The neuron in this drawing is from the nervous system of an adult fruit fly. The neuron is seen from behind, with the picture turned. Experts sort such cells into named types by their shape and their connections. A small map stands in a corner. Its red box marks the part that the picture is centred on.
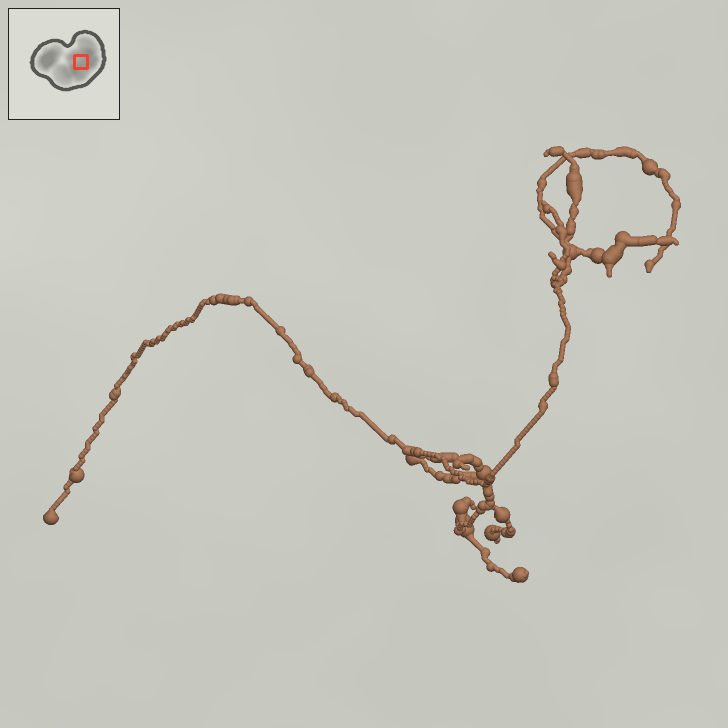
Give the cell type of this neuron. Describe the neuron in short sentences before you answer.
The drawing shows no cell body. It has a dozen or fewer branch ends. It is a sensory neuron entering the brain. It is of cell type ORN_DM2.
